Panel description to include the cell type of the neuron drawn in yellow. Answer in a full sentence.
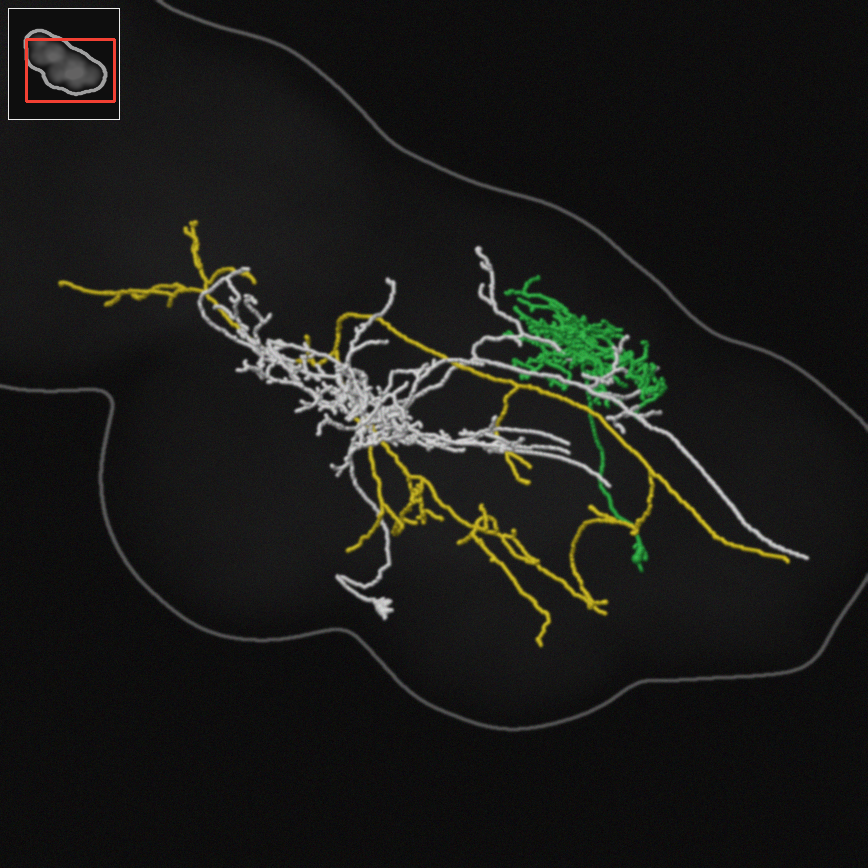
The cell type is DNp44.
